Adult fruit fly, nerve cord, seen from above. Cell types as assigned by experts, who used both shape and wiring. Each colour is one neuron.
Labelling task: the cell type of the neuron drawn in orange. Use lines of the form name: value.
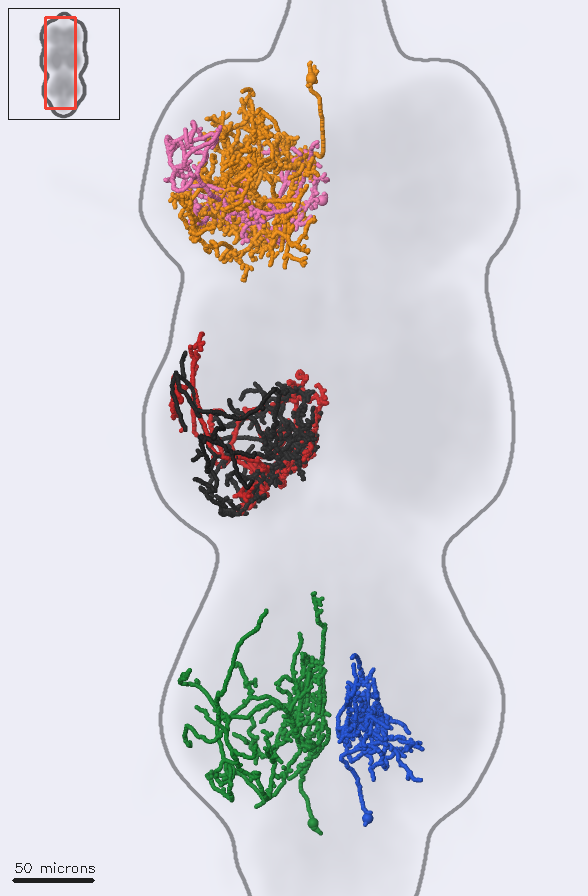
cell type: IN17A019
